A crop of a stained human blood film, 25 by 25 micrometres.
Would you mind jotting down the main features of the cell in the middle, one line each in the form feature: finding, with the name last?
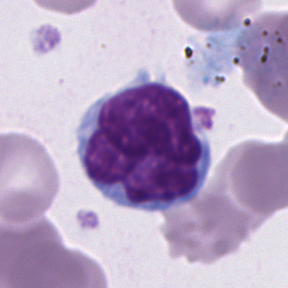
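Chromatin: dark purple, coarsely clumped
Cytoplasm: pale blue
Granules: none visible in the cytoplasm
Vacuoles: none to be seen there either
Name: typical lymphocyte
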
